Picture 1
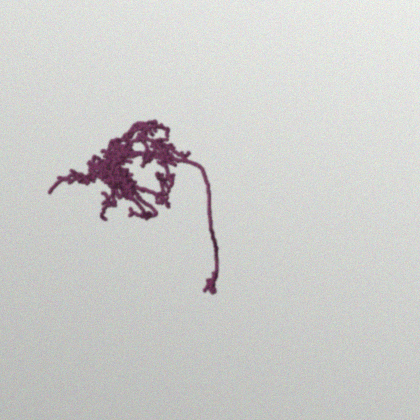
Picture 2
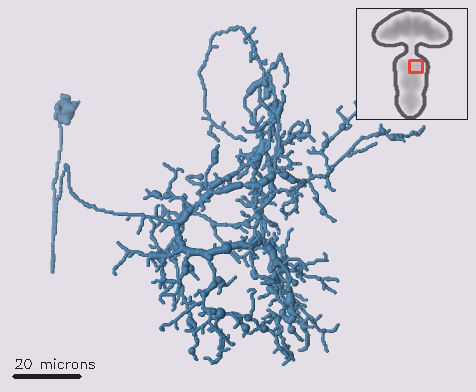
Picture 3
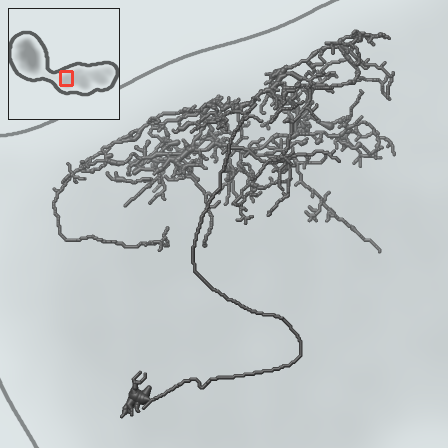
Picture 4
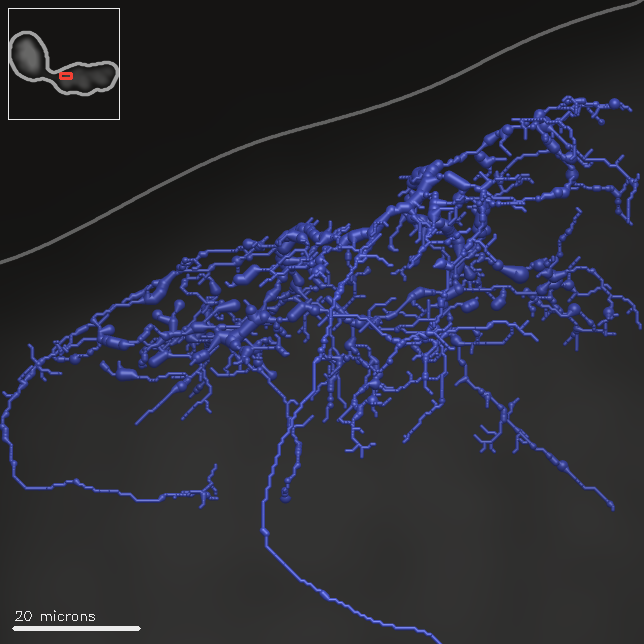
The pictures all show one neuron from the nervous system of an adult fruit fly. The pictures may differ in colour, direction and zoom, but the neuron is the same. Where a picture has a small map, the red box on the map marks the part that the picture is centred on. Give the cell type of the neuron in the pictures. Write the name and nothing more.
IN02A029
